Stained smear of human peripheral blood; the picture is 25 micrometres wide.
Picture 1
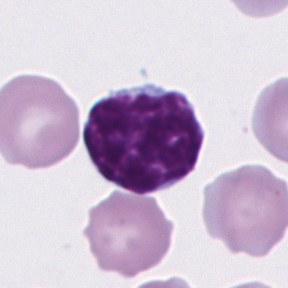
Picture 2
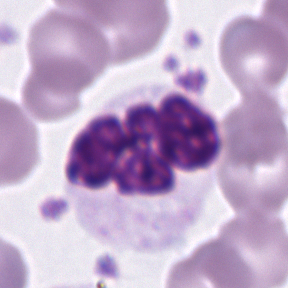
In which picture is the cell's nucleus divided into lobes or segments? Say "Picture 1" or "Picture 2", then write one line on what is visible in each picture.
Picture 2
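Picture 1: The nucleus is roughly round, without lobes.
Picture 2: The nucleus is divided into several connected lobes.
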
